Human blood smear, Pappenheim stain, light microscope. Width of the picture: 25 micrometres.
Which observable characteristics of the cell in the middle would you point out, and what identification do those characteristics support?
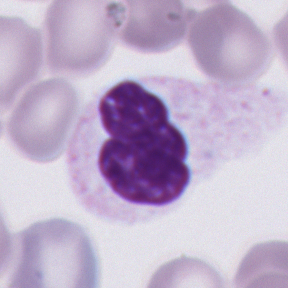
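Nucleus: placed toward the left, about 11 by 8 micrometres, with dark purple, densely clumped chromatin. Cytoplasm: plentiful and pale pinkish-lilac, forming a wider band on the right, with fine pinkish granules scattered through it. Name: segmented neutrophil.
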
